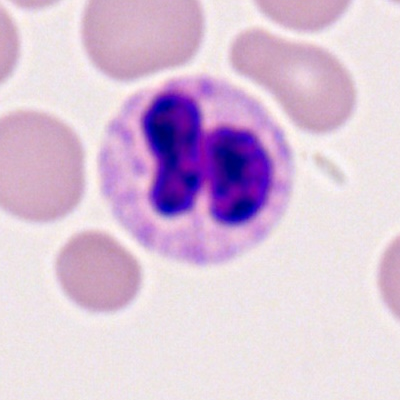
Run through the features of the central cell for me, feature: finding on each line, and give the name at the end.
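Nucleus: divided into two lobes, can you find both?
Placement: the lobes lie side by side, one left, one right.
Cytoplasm: a wide, pale pinkish-lilac rim all around the nucleus.
Granules: fine and scattered, lilac in colour.
Cell: a segmented neutrophil.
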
